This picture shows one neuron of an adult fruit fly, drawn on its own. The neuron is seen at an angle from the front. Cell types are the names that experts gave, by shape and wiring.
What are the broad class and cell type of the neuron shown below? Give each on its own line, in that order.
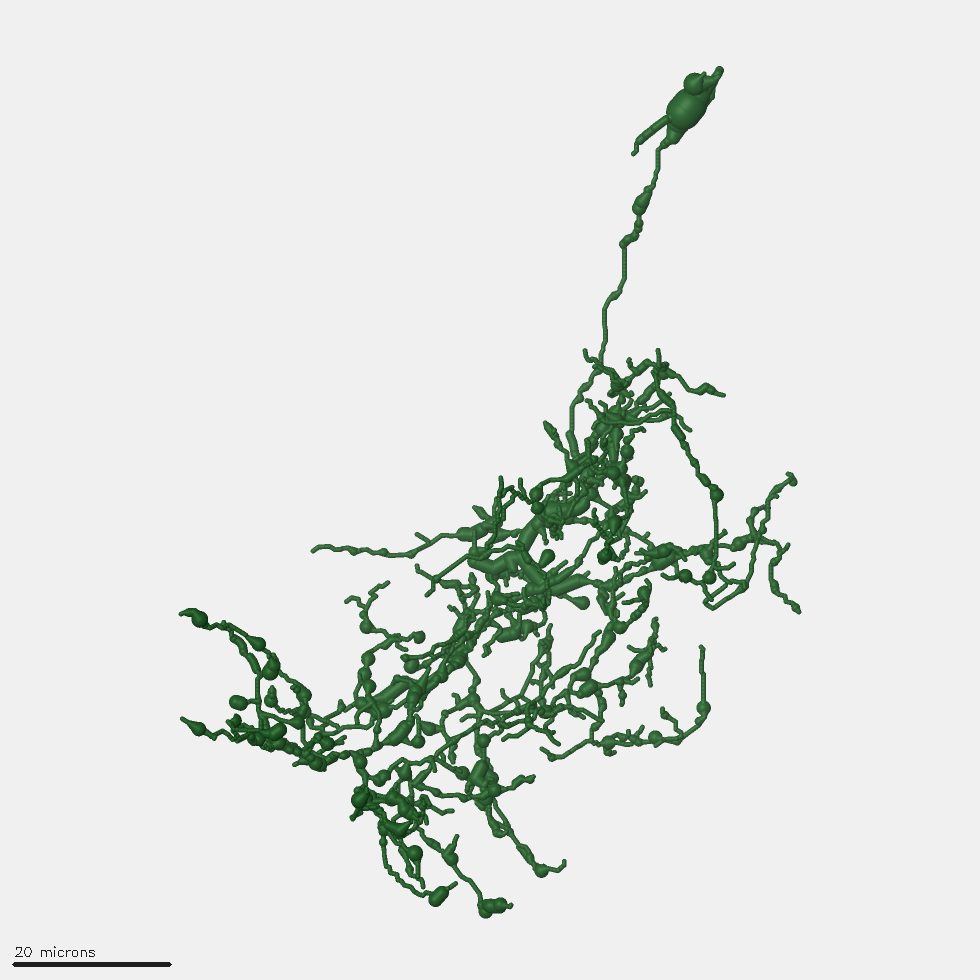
nerve-cord intrinsic neuron
INXXX256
